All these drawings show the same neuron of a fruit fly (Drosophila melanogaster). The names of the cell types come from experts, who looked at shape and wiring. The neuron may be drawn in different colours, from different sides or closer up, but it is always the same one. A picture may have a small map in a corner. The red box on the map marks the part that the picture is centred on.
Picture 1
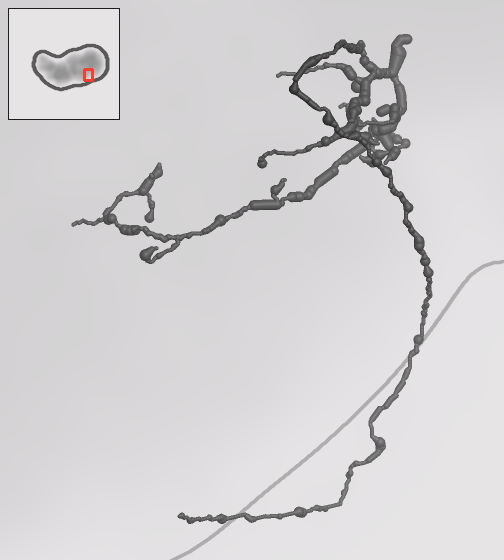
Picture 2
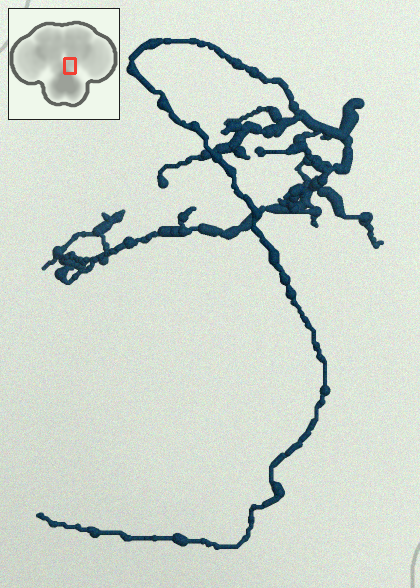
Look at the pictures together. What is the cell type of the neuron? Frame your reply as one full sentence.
On the level of cell type, this neuron is PhG11.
